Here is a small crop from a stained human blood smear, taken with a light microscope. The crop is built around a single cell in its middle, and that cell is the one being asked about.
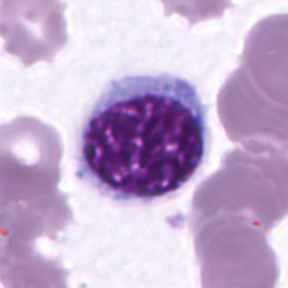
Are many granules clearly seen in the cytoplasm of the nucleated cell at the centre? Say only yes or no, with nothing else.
No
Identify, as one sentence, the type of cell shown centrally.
The cell in the middle of this crop is a plasma cell.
